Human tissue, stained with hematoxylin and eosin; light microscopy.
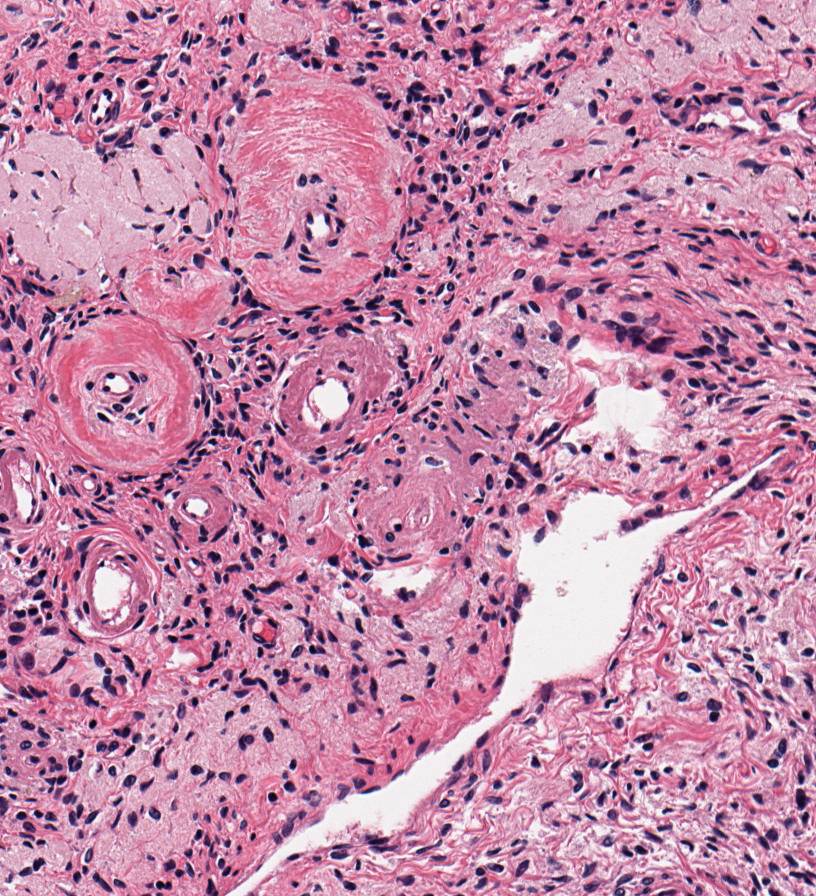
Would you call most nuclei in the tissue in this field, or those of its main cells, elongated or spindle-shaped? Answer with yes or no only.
Yes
